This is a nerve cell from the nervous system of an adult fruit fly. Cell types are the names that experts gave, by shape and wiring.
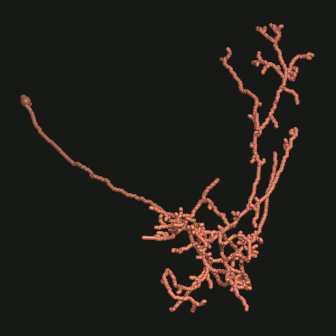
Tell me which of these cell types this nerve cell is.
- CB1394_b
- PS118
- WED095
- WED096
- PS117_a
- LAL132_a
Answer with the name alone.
WED095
